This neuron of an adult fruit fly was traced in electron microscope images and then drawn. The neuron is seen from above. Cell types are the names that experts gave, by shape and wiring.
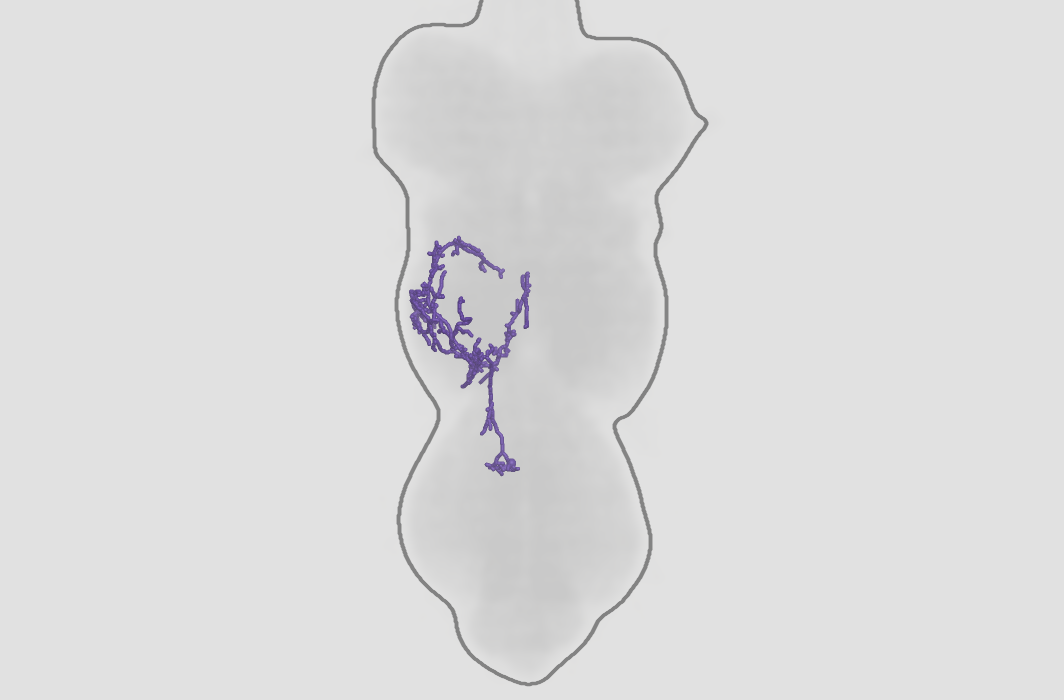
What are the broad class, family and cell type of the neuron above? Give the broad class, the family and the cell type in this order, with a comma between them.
nerve-cord intrinsic neuron, hemilineage 03A, IN03A058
